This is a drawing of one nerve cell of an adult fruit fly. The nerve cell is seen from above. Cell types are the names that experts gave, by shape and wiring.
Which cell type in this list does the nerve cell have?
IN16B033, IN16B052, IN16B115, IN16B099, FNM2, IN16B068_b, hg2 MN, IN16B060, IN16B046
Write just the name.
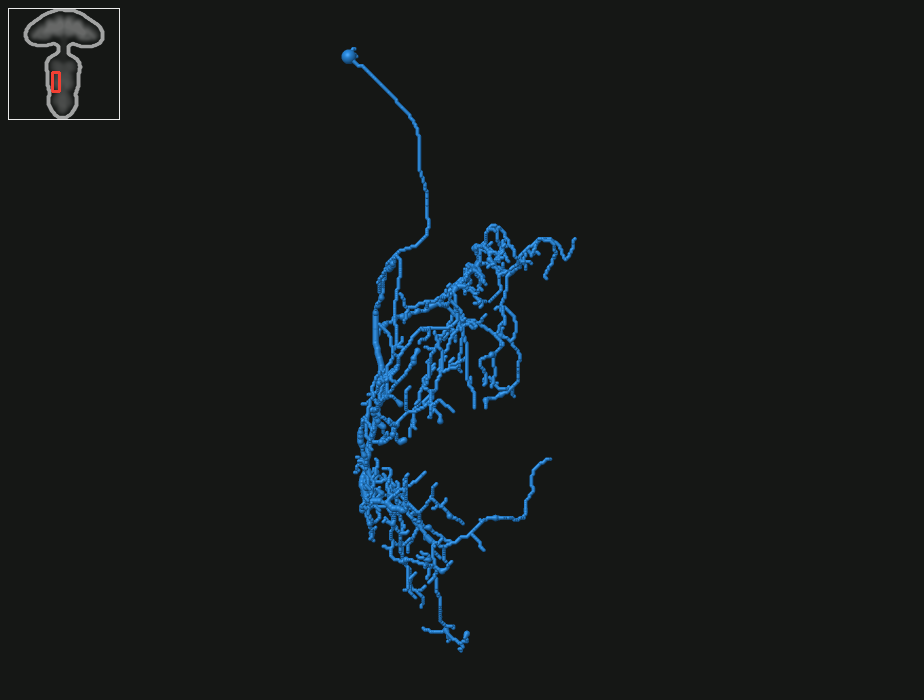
IN16B052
